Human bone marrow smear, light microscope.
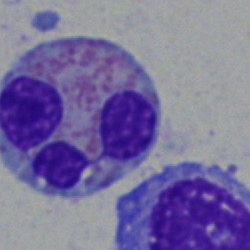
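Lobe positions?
Left, right and bottom of the cell.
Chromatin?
Dark purple, densely clumped.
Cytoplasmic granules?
Scattered, pinkish-red, most plentiful in the upper part above the lobes.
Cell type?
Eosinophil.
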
